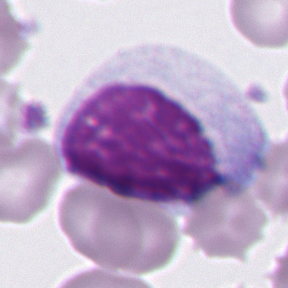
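Typical lymphocyte with a smooth, roughly oval outline. Its chromatin is dense and dark purple, broken by small scattered paler gaps. The cytoplasm is pale blue-grey and shows only faint fine stippling, without coarse granules.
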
